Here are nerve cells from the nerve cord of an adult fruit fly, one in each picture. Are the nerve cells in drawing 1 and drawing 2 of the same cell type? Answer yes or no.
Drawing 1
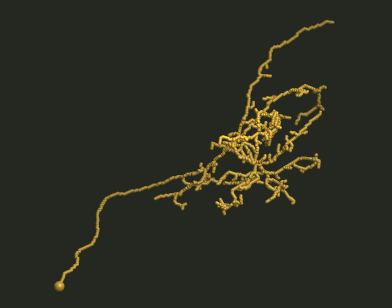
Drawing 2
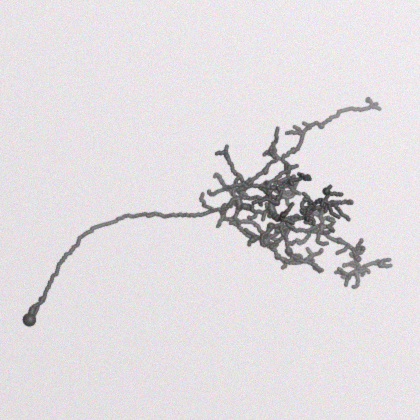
yes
